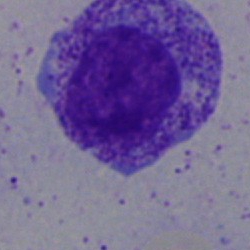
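Myelocyte, bone marrow smear. Roughly round outline; edge slightly angular, uneven. Cytoplasm crowded with coarse dark purple granules; pale blue at left edge, where granules sparse. Background: only small scattered purple dots; no other cell in contact.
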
